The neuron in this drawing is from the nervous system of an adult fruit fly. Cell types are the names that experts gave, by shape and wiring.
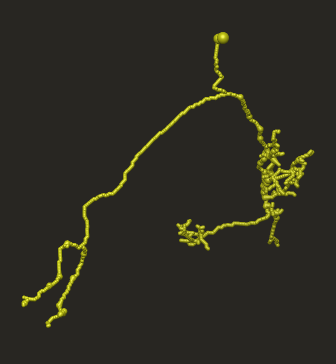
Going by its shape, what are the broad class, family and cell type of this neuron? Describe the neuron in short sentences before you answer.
As drawn here it is about as wide as it is tall. Its broad class is visual projection neuron. The family is LLPC. It is of cell type LLPC2.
